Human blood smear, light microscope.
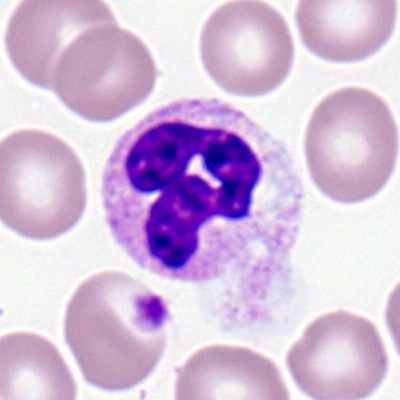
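Segmented neutrophil, central cell, with a nucleus divided into three connected lobes and dark purple, coarsely clumped chromatin. Plentiful pale pink cytoplasm holds scattered fine lilac granules.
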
